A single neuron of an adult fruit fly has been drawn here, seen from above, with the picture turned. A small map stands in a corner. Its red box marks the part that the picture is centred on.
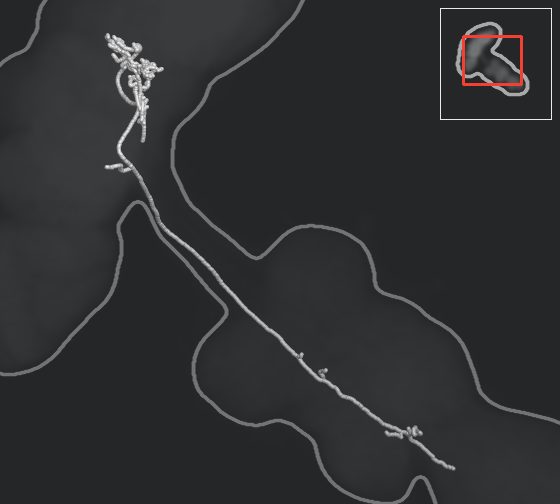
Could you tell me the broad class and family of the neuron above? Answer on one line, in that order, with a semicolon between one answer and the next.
descending neuron; hemilineage LB7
